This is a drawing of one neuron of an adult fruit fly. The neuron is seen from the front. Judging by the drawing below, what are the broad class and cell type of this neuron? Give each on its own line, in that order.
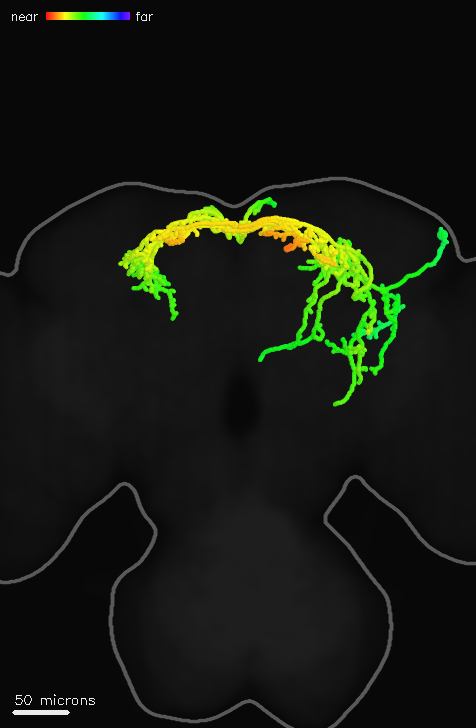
central-brain intrinsic neuron
SIP117m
